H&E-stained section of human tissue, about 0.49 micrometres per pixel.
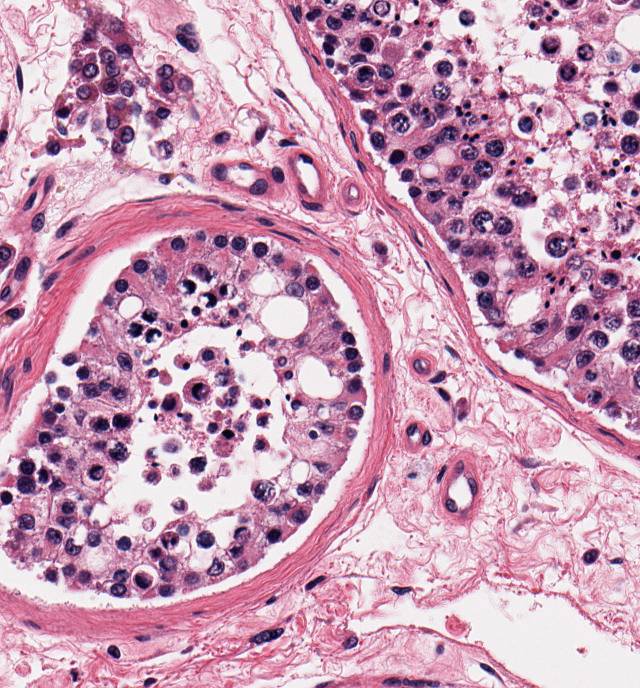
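Testis, stained with haematoxylin and eosin. Here are parts of several rounded tubules with loose tissue between them: one complete at lower left, part of another at upper right. See the thick, pink, concentrically layered fibrous wall around the lower-left tubule. The lining is a stratified epithelium, several cells deep. Near the upper-right lumen, many small, dense, dark nuclei lie scattered among the cells.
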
